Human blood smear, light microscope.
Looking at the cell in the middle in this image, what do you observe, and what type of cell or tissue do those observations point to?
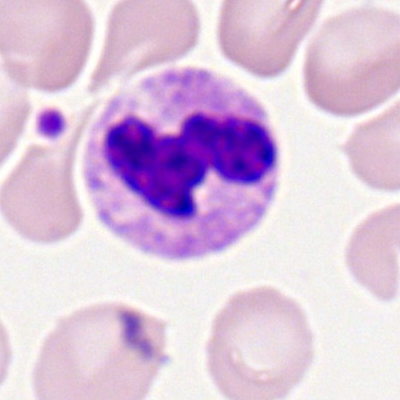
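Nucleoli not seen. Cytoplasm plentiful, pale pinkish-lilac. Fine lilac granules spread evenly throughout. No cytoplasmic vacuoles. Segmented neutrophil.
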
